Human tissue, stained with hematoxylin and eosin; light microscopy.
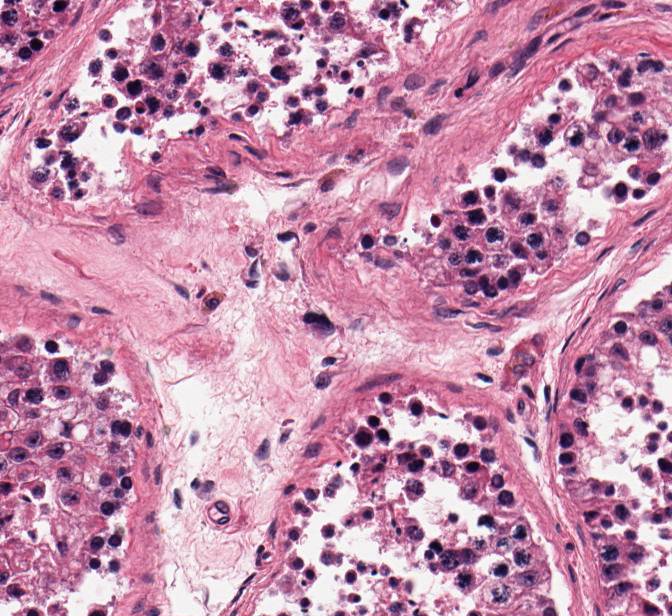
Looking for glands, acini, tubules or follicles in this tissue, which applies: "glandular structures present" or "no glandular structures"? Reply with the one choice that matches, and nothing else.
Glandular structures present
